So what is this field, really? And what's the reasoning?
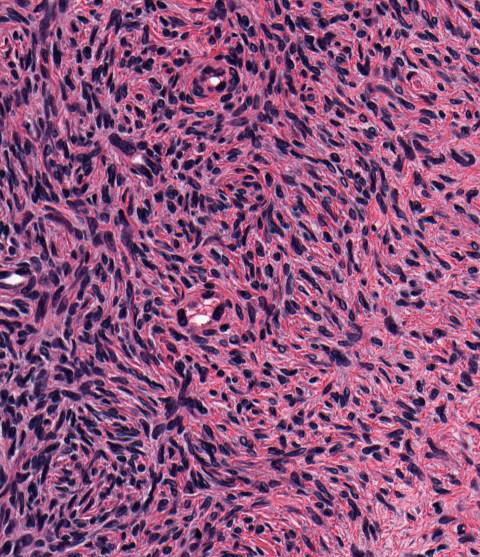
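Look here and you are seeing ovarian cortex. Spindle cells fill the whole field, in short intersecting bundles that swirl into whorls.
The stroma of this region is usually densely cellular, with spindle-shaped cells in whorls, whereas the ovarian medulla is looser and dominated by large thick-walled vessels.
See how the nuclei are elongated to oval and dark, and the scant pink cytoplasm has indistinct borders. Between the cells run fine pink collagen fibres.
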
